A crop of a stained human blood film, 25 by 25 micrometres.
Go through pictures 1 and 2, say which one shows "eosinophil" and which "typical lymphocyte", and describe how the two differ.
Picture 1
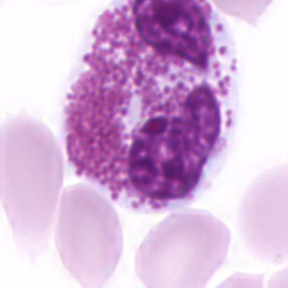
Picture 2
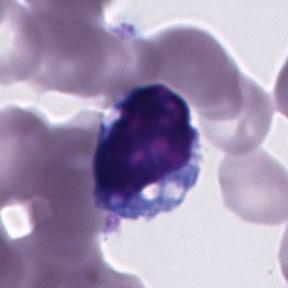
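Eosinophil: picture 1. Typical lymphocyte: picture 2. Eosinophil nucleus: two lobes, one at the top, one at the lower right.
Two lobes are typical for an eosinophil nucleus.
Its chromatin is dark purple and coarsely clumped.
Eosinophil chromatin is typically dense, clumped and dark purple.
Cytoplasm packed with coarse, round, reddish-purple granules of even size, densest on the left; a few loose ones lie just outside the right edge.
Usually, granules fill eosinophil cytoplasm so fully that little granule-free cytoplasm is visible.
Typical lymphocyte: nucleus fills most of the cell; chromatin dense and dark purple-blue.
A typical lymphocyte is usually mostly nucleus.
Cytoplasm scant and blue.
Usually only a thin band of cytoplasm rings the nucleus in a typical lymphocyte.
Outline irregular, lower edge ragged with small blebs; red cells press along the top.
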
